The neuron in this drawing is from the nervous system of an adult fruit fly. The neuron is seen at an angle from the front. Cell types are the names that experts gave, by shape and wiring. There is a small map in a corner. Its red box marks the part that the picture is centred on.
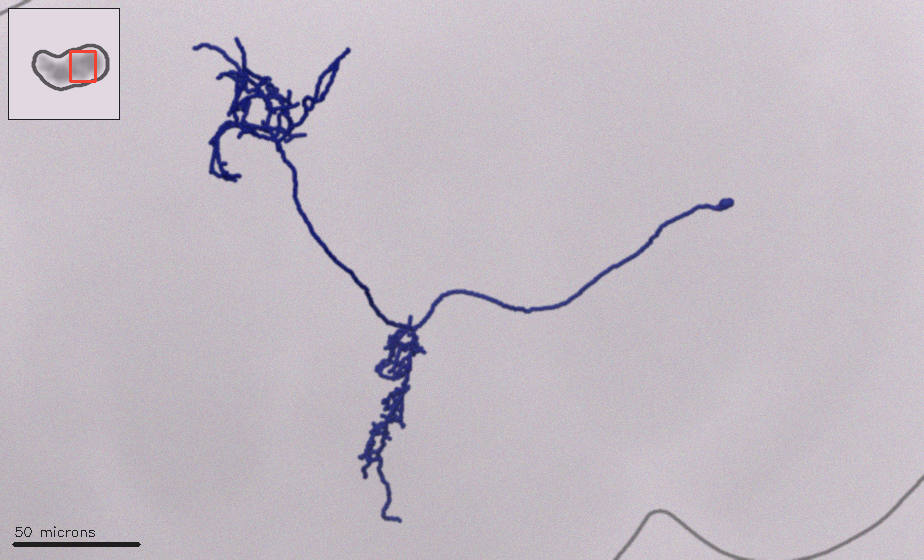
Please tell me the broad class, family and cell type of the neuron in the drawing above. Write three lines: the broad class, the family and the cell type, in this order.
central-brain intrinsic neuron
hemilineage CREa1_ventral
mAL_m3c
